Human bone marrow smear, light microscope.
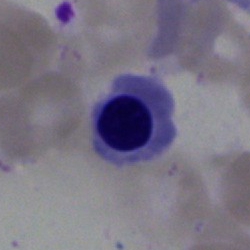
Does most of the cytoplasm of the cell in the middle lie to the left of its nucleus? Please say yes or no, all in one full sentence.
No, to the right of its nucleus lies most of the cytoplasm.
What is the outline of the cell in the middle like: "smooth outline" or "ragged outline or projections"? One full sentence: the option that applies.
The cell's outline is ragged or frayed, or has projections, blebs or tags.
